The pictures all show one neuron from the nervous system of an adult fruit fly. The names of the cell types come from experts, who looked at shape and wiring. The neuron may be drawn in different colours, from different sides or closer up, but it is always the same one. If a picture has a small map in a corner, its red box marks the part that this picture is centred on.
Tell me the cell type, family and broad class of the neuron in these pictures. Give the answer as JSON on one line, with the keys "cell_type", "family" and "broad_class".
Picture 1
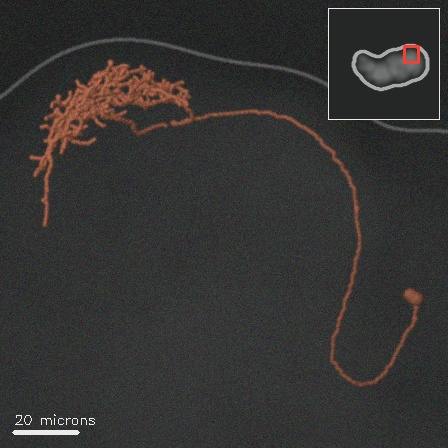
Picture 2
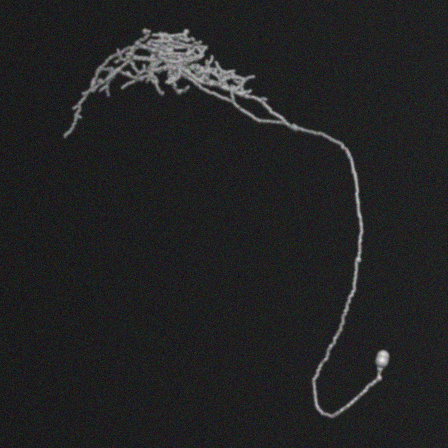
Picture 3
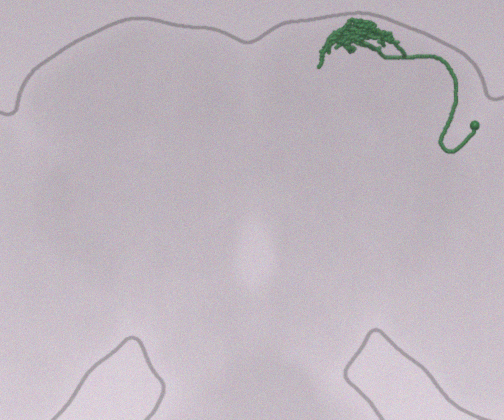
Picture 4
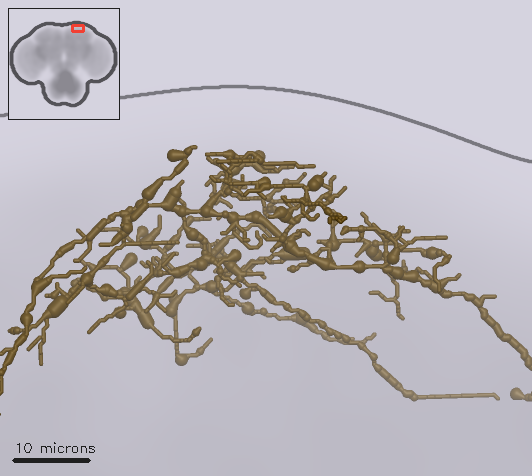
{"cell_type": "CB1685", "family": "hemilineage SLPav2", "broad_class": "central-brain intrinsic neuron"}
